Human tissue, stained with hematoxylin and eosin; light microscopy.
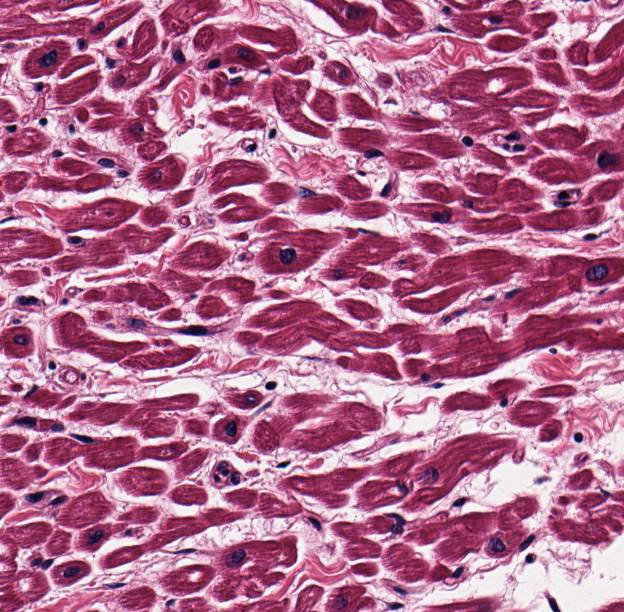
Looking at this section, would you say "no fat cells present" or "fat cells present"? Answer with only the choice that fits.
No fat cells present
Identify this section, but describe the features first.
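The muscle fibres branch and join rather than lying as separate parallel cylinders. Some nuclei sit in a small pale clear zone. Loose, wispy, pale pink collagen lies between fibres, among scattered small dark elongated interstitial cell nuclei. The tissue is atrial appendage of the heart.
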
